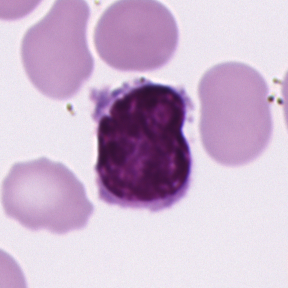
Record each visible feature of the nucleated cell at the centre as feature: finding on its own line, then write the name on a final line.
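Nucleus: a shallow notch on the right side
Border: ragged, fuzzy projections at the upper left
Granules: no distinct ones in the cytoplasm
Vacuoles: none in the cytoplasm
Cell type: typical lymphocyte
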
